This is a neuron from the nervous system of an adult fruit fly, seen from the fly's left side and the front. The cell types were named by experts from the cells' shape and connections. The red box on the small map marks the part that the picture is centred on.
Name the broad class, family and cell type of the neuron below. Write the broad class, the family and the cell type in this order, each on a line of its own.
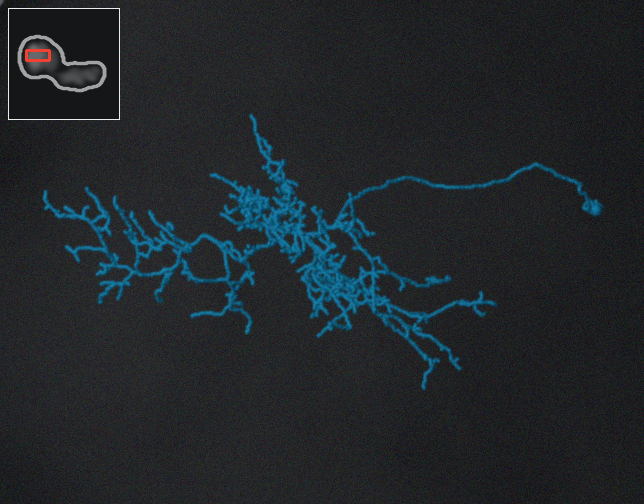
central-brain intrinsic neuron
hemilineage DM5_central
LAL164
